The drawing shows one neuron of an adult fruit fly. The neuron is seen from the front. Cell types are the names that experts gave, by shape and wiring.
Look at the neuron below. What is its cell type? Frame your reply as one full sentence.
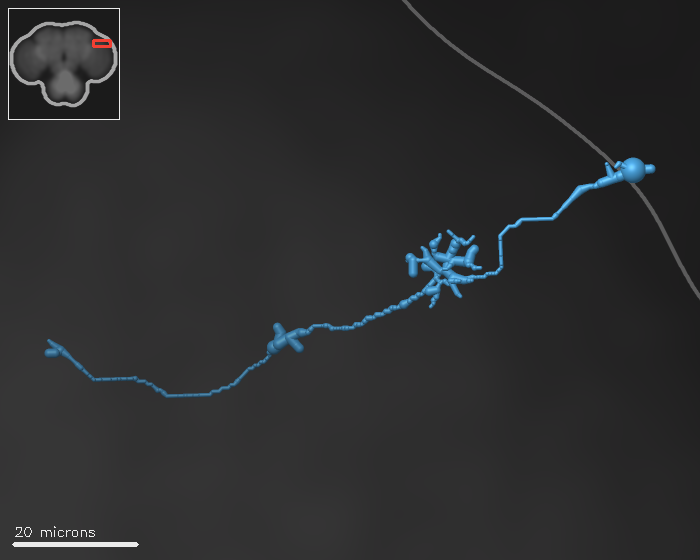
The cell type that this neuron has is Tm1.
